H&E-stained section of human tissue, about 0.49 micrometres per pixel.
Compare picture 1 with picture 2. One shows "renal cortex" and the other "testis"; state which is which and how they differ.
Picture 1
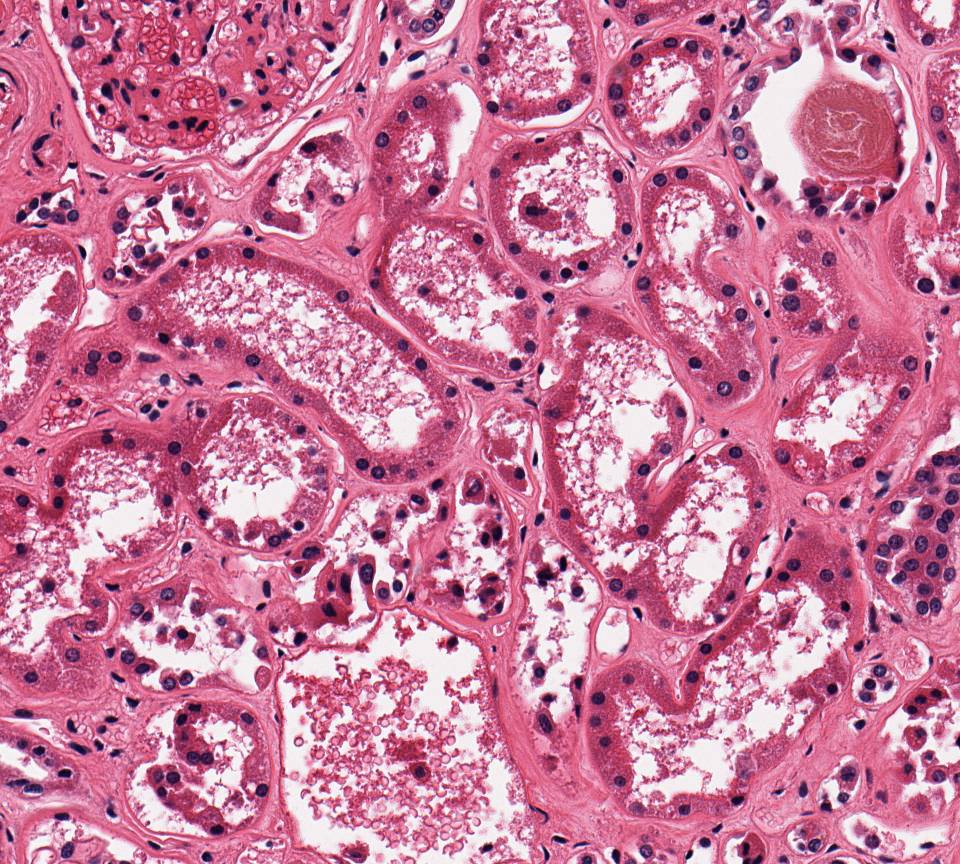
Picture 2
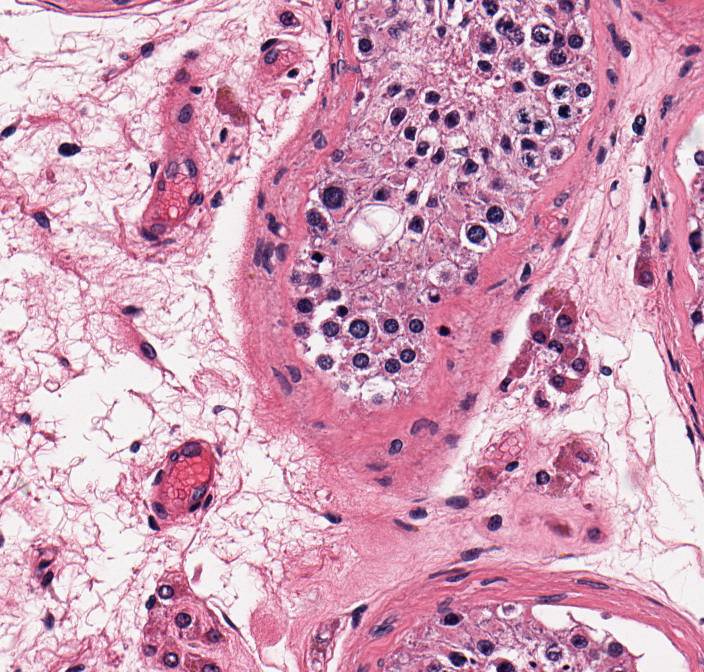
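Picture 1 renal cortex, picture 2 testis. Renal cortex: packed tubules in various planes, one layer of cuboidal lining cells, small round dark fairly uniform nuclei; rounded tuft of capillary loops with many small nuclei, top left edge. Testis: large oval tubule upper centre, similar profiles cut at right edge and bottom; thick pink layered fibrous wall, flattened spindle nuclei; many layers of rounded cells, round dark nuclei, many in pale or clear cytoplasm. Between tubules, right of centre and lower left: clusters of polygonal cells, abundant pink cytoplasm, round nuclei.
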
